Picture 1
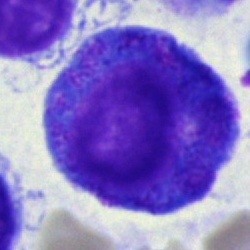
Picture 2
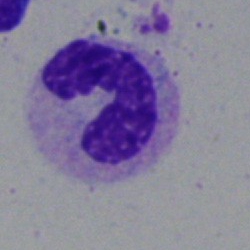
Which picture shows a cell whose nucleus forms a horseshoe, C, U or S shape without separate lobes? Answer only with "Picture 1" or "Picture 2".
Picture 2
